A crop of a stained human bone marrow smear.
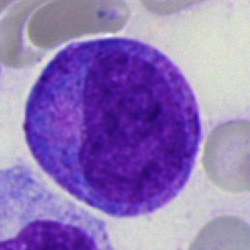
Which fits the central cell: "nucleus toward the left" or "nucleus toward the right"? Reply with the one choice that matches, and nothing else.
Nucleus toward the right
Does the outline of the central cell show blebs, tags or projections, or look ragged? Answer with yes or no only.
No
